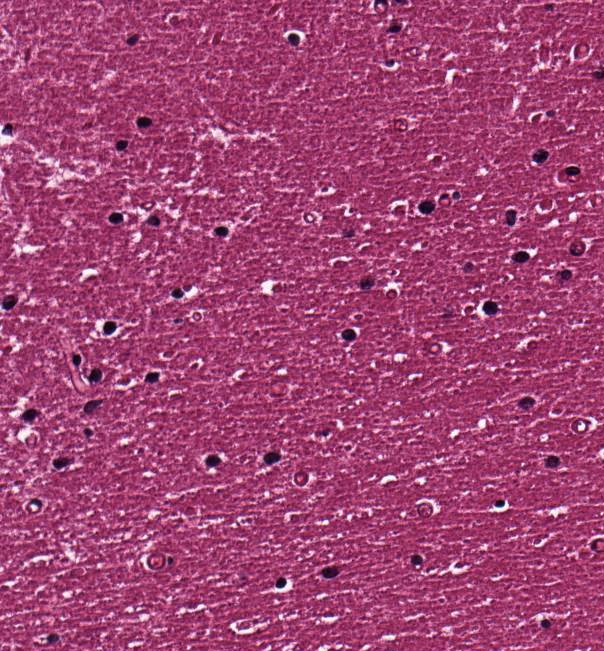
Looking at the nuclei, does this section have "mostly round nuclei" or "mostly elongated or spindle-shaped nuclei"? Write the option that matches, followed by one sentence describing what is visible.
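Mostly round nuclei. The nuclei are small, round and darkly stained.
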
